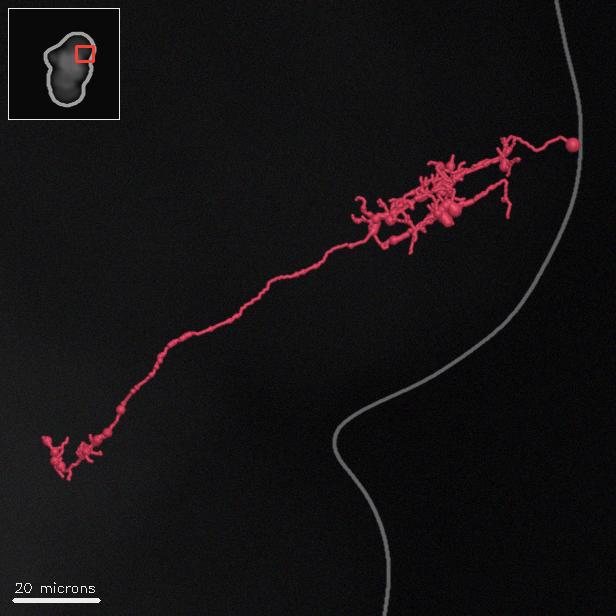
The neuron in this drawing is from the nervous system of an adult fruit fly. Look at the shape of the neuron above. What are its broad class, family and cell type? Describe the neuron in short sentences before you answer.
The cell body is at the upper right of the picture. From left to right in the picture it spans about 130 microns. Dozens of branch ends can be seen. This is an optic-lobe intrinsic neuron. Its family is Tm. Its cell type is Tm5c.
